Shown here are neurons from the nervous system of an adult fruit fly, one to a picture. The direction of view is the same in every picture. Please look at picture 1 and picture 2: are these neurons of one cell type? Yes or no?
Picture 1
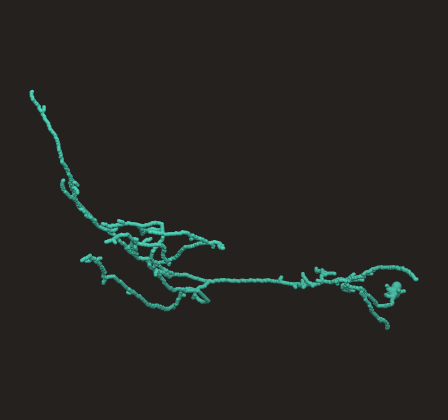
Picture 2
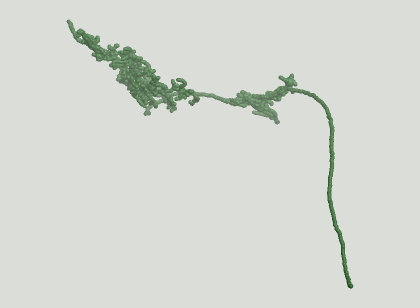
no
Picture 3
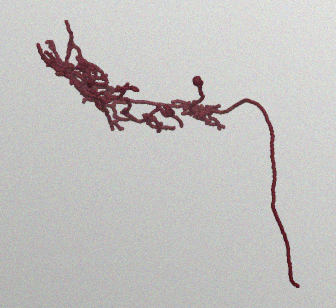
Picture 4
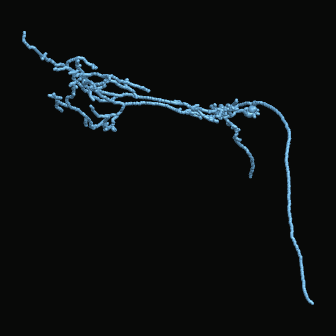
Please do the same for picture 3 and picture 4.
no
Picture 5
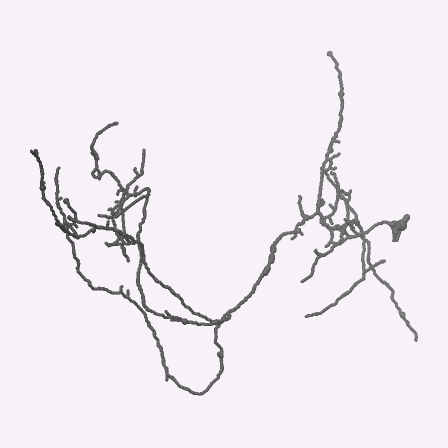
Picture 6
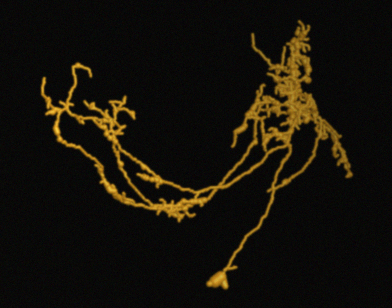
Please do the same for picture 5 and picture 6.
no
